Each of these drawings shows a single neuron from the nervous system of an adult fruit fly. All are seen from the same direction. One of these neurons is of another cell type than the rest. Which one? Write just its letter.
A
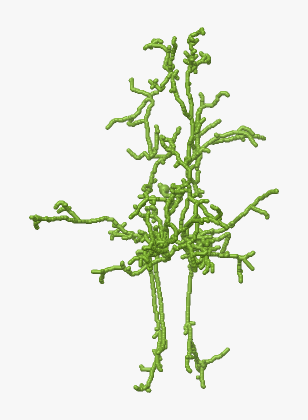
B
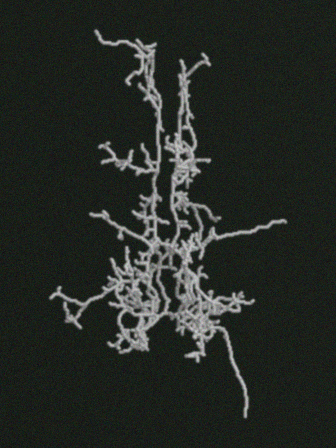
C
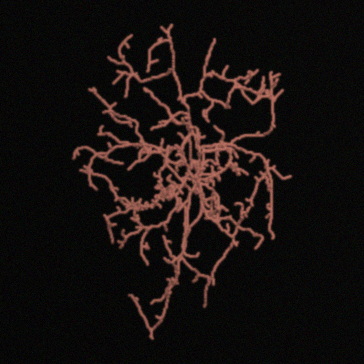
C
